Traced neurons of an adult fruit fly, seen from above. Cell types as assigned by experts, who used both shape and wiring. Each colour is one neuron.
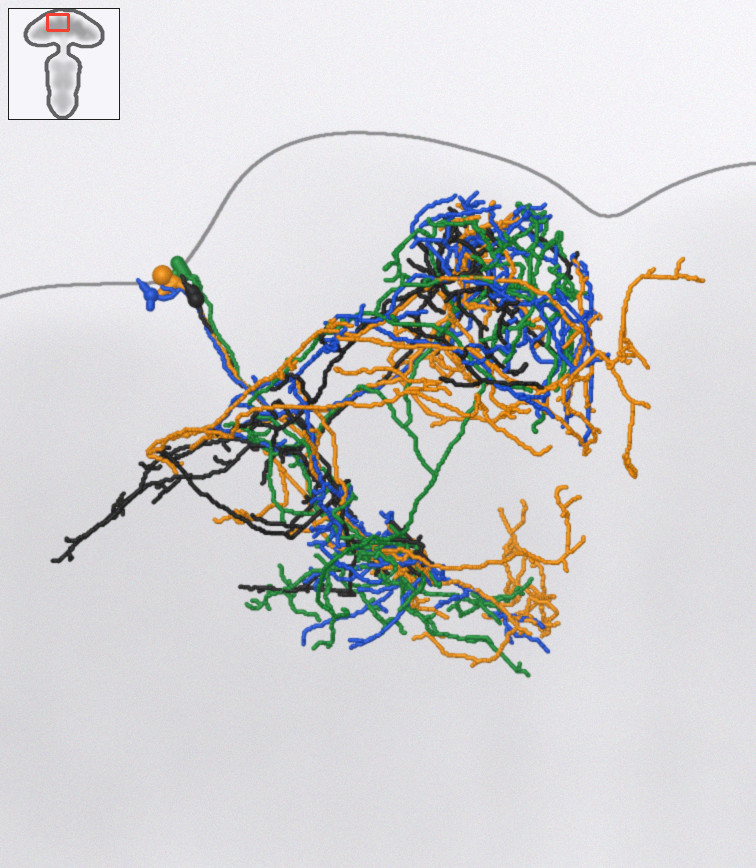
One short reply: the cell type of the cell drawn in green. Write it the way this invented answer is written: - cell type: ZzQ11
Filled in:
- cell type: ICL011m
